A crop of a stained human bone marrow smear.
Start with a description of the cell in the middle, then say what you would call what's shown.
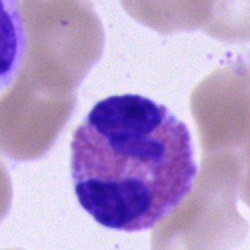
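Look first at the nucleus: it is divided into two lobes, one at the top of the cell and one at the bottom. The chromatin is dense and dark purple, and no nucleoli can be seen. This is an eosinophil.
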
